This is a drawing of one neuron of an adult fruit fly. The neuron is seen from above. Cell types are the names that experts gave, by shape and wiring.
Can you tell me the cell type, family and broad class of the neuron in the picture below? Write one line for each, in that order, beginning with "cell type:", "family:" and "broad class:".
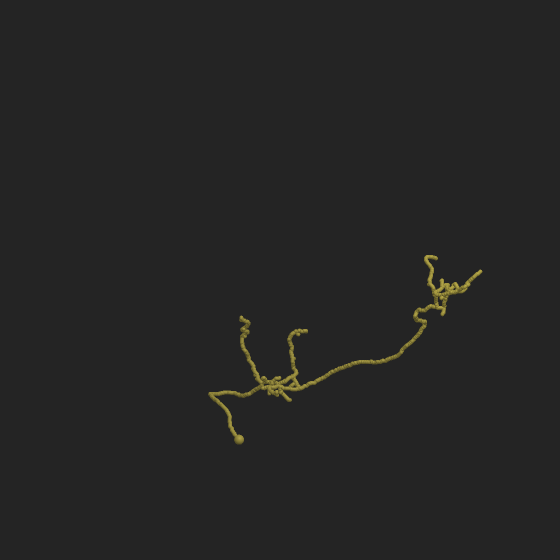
cell type: GNG420_b
family: hemilineage LB19
broad class: central-brain intrinsic neuron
